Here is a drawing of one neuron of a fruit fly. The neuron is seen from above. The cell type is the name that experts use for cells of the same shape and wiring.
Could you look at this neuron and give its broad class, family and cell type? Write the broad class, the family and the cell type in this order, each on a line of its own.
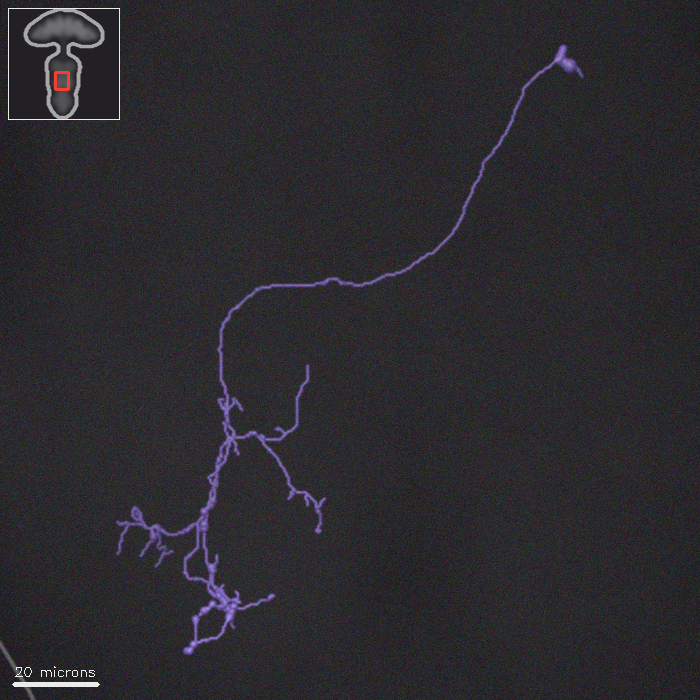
nerve-cord intrinsic neuron
hemilineage 14A
IN14A117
